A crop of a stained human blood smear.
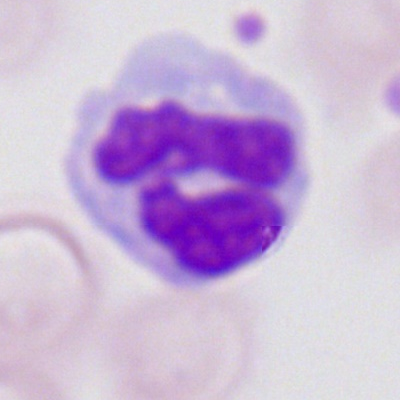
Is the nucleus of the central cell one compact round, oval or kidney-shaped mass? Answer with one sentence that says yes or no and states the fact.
No, the nucleus of this cell is divided into two or more lobes.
